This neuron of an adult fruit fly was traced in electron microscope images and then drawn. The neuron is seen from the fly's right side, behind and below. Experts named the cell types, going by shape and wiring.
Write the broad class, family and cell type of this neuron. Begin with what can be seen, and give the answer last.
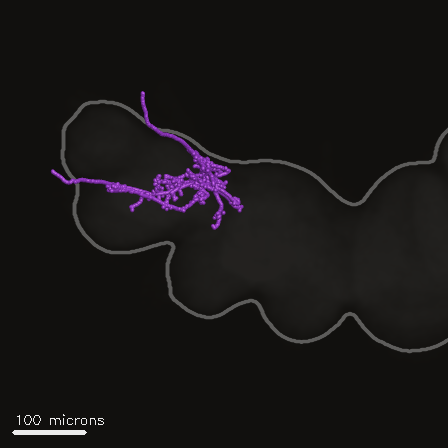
By the scale bar it is about 250 microns wide in this view. In this view it is wider than it is tall. It is an efferent neuron of the nerve cord. The family is hemilineage 00B. Its cell type is EN00B017.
